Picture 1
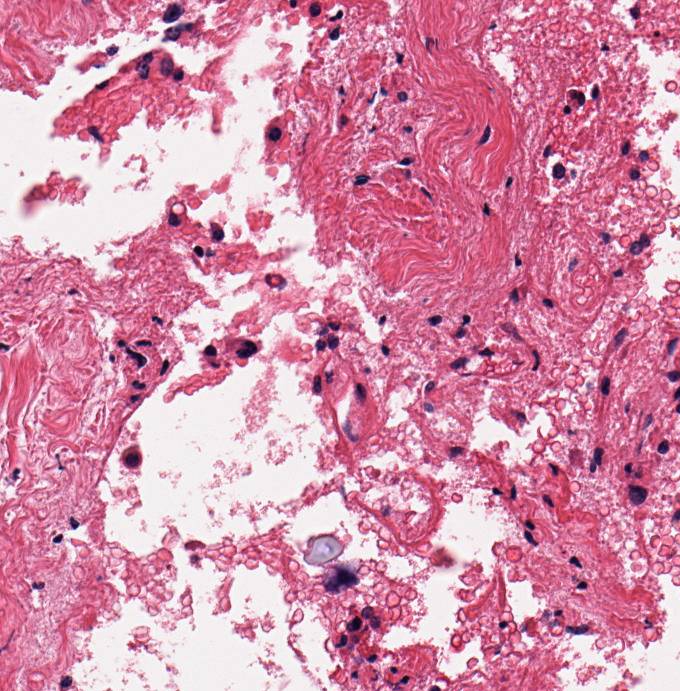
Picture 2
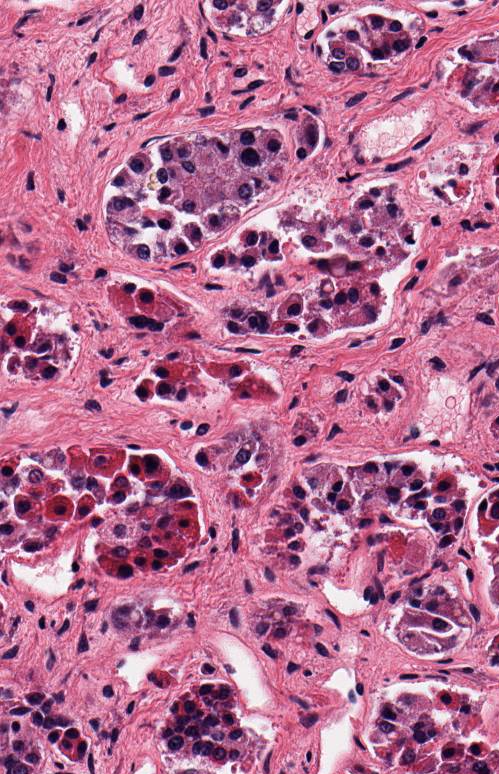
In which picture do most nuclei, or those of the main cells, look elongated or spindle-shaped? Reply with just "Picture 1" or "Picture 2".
Picture 1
